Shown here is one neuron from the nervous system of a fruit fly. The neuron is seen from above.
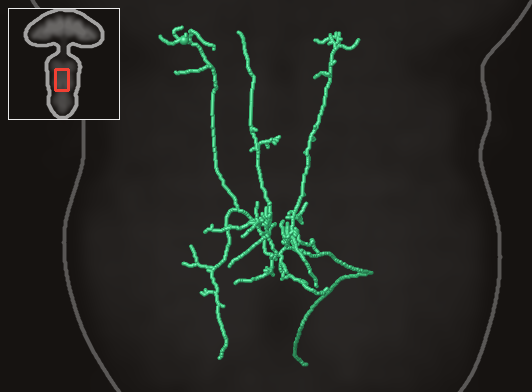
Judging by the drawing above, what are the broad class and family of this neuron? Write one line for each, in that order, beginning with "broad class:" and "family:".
broad class: nerve-cord intrinsic neuron
family: hemilineage 06A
